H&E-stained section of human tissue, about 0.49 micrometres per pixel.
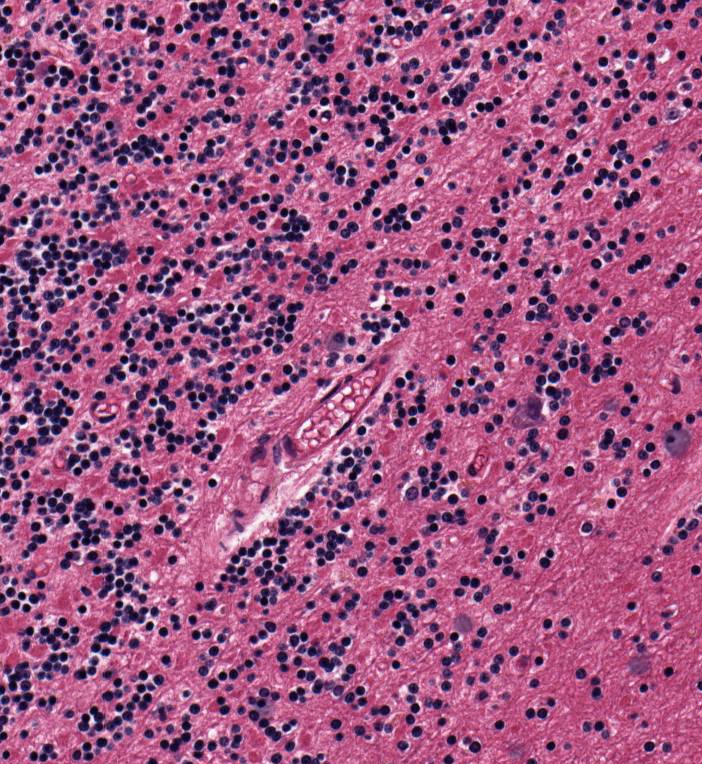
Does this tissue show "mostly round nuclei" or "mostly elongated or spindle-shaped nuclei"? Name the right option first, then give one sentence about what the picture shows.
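Mostly round nuclei. The small nuclei are round, uniformly dark and have barely visible cytoplasm.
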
